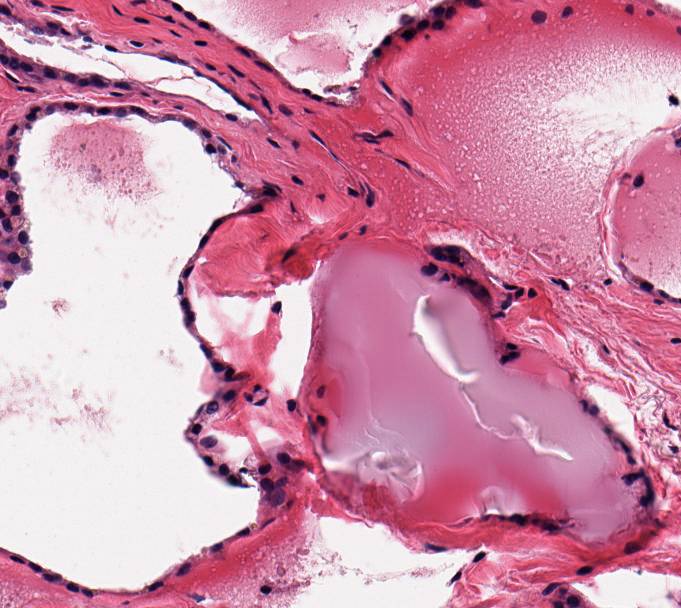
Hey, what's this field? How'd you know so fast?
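The structure filling most of this field is the thyroid follicle. Notice the large, dilated, rounded spaces separated by thin bands of tissue, each lined by a single layer of flattened cells. The nuclei of those lining cells are dark and elongated.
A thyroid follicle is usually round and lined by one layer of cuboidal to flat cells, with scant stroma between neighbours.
The lower central space holds homogeneous pale pink material, split by clear, irregular cracks.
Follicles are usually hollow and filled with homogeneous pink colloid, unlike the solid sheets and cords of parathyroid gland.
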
